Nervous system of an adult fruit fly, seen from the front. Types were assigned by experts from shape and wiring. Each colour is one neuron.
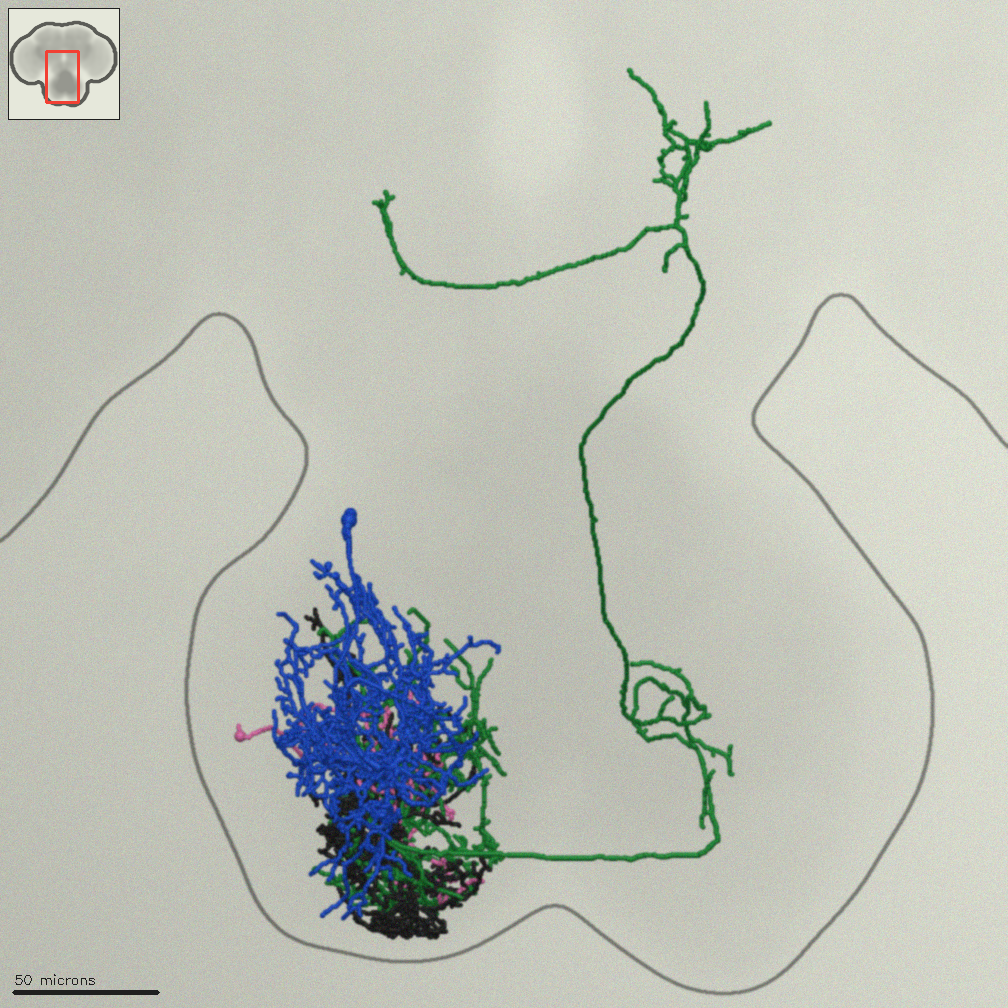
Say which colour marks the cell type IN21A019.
black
